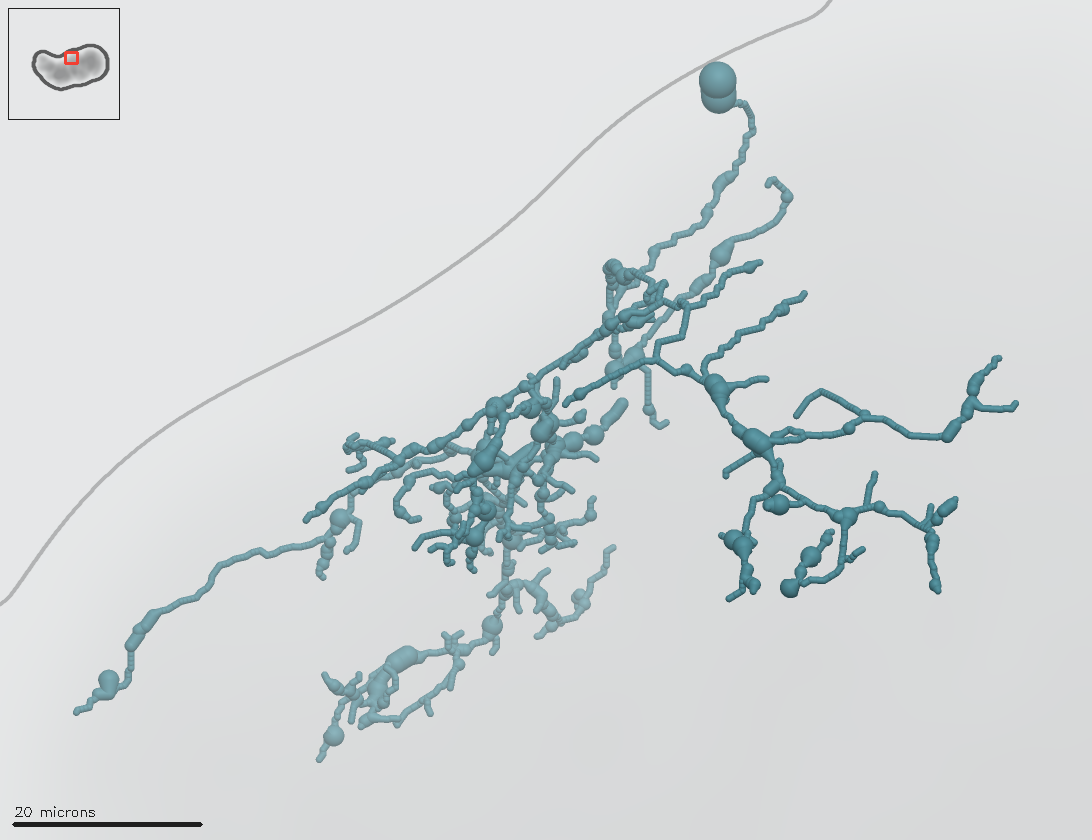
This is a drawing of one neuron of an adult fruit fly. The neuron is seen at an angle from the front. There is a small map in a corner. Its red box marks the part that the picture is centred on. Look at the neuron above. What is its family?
hemilineage LHd2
